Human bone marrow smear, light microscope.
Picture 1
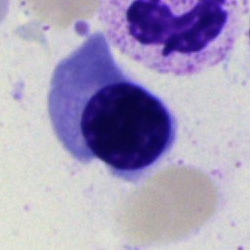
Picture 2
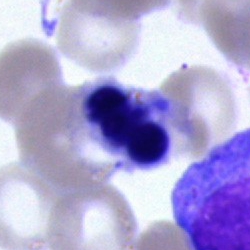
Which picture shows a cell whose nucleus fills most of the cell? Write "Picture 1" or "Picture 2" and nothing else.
Picture 2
